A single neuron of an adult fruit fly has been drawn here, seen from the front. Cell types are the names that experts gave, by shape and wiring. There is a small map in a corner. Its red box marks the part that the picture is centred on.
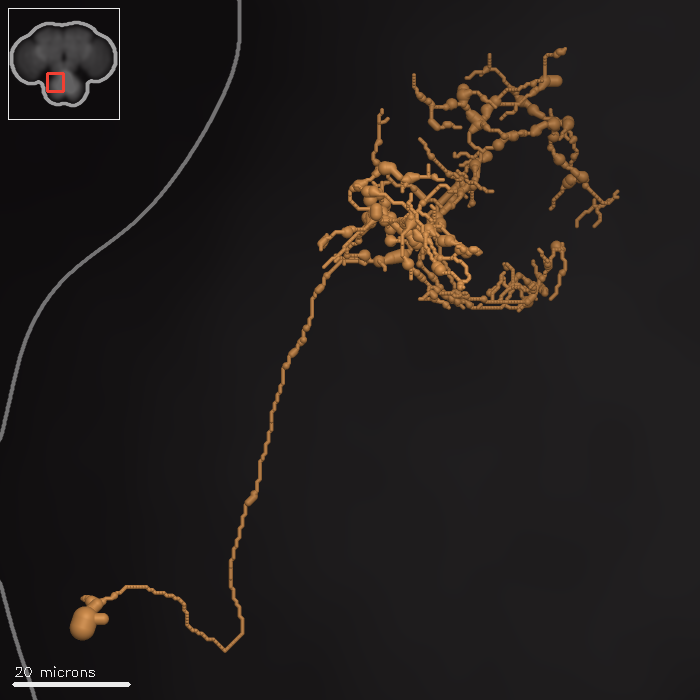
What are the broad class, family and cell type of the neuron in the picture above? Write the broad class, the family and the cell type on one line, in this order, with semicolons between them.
nerve-cord intrinsic neuron; hemilineage 16B; IN16B079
